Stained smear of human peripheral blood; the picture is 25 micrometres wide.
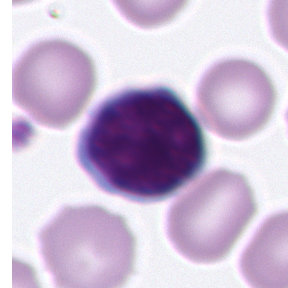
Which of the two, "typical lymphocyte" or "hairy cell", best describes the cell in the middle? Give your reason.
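This is a typical lymphocyte, not a hairy cell. The cytoplasm forms only a scant rim around the nucleus, widest on the lower left side of the cell.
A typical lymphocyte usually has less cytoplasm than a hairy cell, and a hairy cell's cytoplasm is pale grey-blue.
The cytoplasm that shows here is pale blue. The nucleus is round in outline and about 10 micrometres across, with dense, dark purple chromatin in coarse clumps.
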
